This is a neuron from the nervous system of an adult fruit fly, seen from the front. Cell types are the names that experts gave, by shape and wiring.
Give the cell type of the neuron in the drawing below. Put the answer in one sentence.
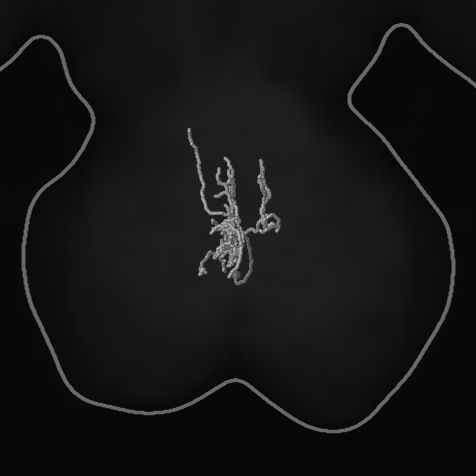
The cell type is IN05B090.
